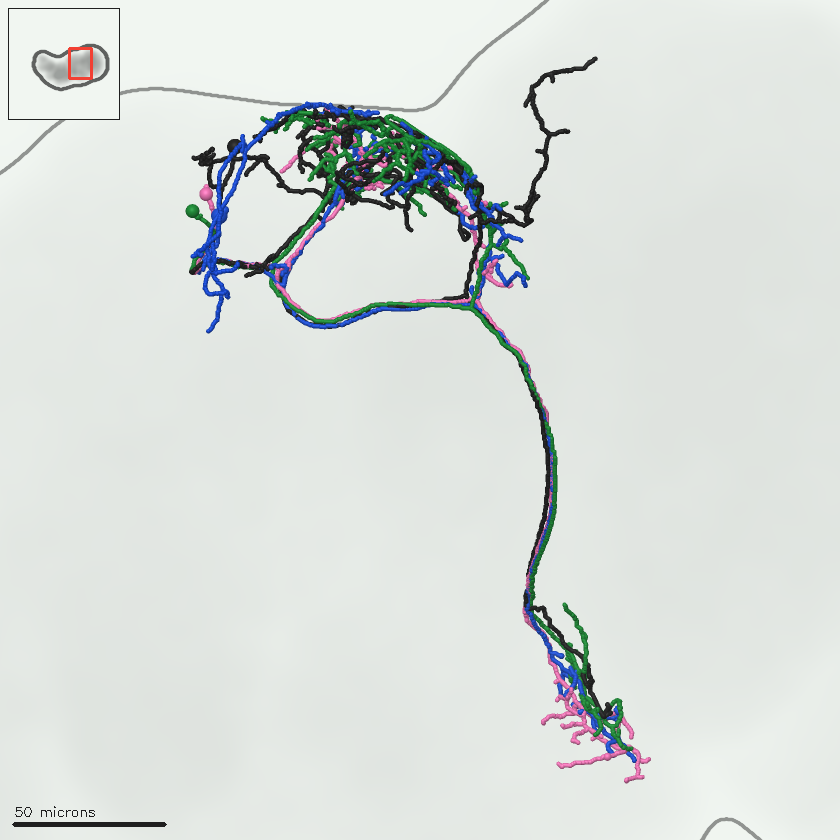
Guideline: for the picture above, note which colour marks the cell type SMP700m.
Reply: black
